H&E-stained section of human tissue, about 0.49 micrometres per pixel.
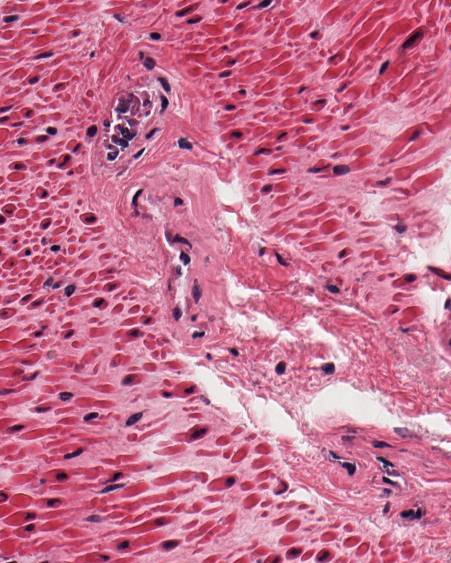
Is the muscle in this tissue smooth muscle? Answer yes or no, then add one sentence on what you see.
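Yes. The field consists of smooth muscle bundles cut in different planes and separated by a band of connective tissue running diagonally from the upper centre to the lower right.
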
